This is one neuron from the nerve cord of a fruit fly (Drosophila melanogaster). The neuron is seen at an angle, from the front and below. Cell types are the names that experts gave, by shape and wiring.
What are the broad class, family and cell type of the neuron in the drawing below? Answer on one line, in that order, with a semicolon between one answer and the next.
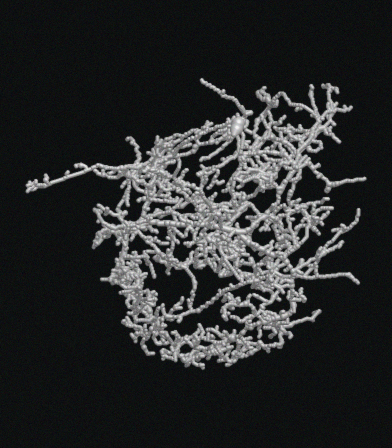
nerve-cord intrinsic neuron; hemilineage 14A; IN14A006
